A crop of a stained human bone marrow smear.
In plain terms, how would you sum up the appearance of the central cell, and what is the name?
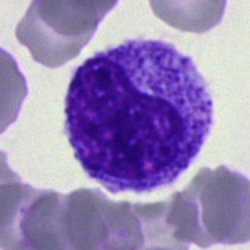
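Outline round. Nucleus bean-shaped, indented on its upper right side. Chromatin dark purple, coarsely clumped, paler patches between the clumps. Cytoplasm a pale lilac rim, widest at upper right. Cell: myelocyte.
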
